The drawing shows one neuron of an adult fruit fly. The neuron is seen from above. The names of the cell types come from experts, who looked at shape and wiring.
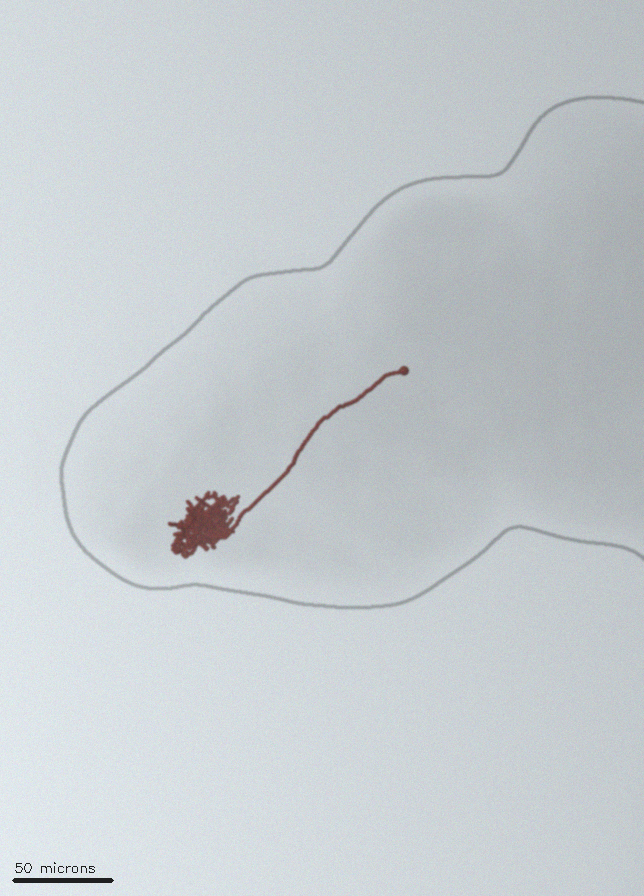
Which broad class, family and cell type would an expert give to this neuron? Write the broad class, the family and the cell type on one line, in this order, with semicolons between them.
optic-lobe intrinsic neuron; Pm; Pm5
